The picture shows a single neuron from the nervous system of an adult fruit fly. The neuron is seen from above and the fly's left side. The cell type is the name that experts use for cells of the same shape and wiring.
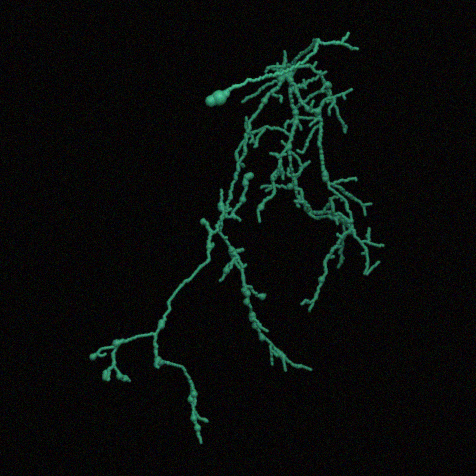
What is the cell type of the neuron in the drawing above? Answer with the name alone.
CL182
